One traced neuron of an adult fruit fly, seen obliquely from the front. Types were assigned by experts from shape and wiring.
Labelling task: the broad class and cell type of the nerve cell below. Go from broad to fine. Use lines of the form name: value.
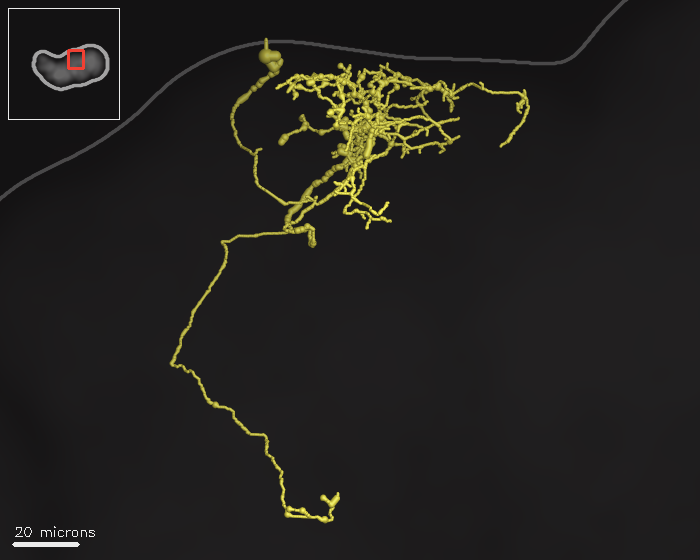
broad class: central-brain intrinsic neuron
cell type: CB0024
